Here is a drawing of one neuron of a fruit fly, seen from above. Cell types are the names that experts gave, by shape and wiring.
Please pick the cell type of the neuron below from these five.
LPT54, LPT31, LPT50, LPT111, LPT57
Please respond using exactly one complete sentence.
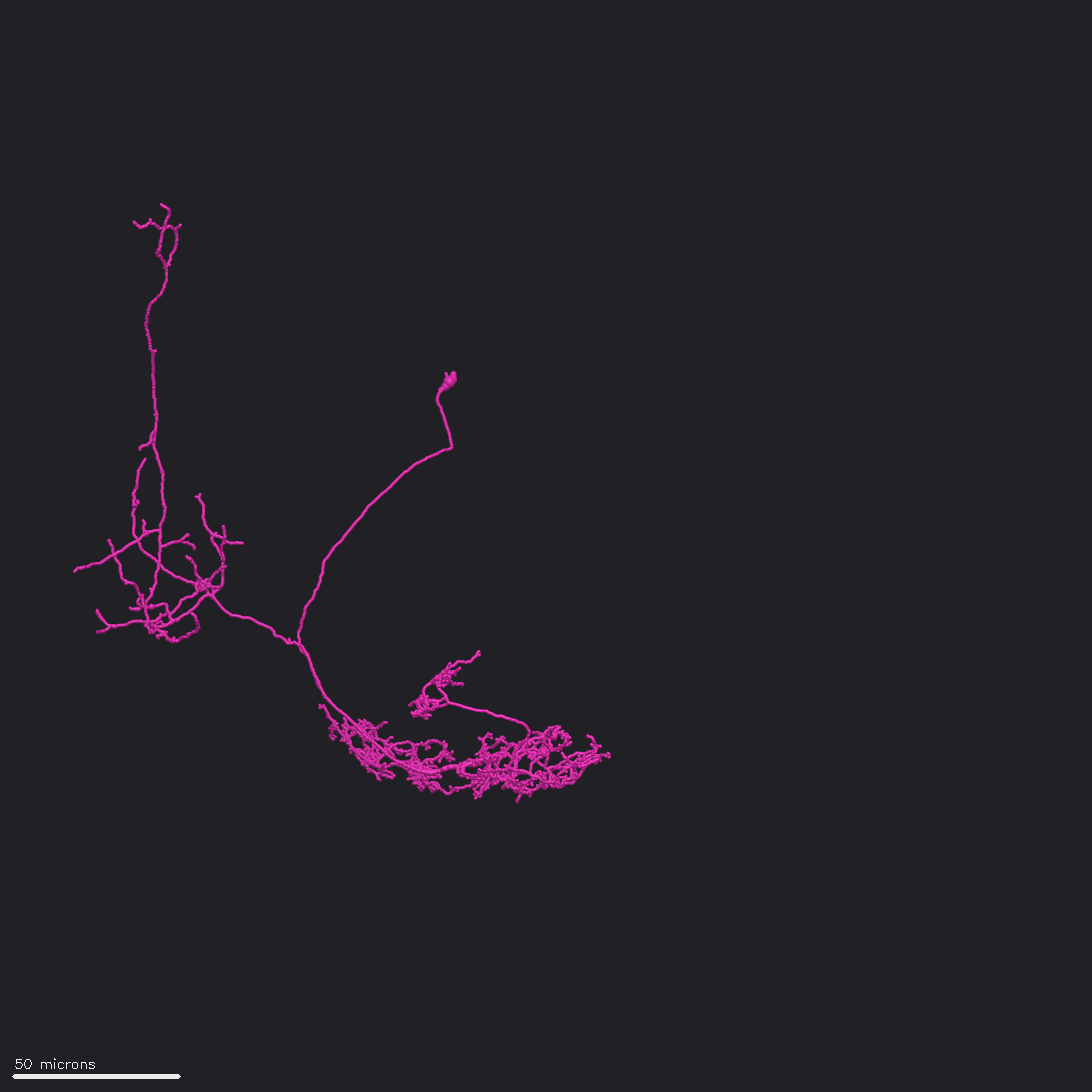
It is as LPT31 that this neuron is typed.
